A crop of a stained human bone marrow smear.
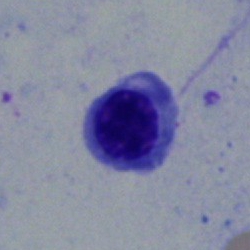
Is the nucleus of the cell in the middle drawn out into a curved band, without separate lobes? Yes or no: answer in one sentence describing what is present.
No, the nucleus is compact and round or oval rather than band-shaped.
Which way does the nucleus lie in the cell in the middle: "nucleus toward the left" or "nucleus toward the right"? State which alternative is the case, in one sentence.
The nucleus of this cell lies toward the left.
